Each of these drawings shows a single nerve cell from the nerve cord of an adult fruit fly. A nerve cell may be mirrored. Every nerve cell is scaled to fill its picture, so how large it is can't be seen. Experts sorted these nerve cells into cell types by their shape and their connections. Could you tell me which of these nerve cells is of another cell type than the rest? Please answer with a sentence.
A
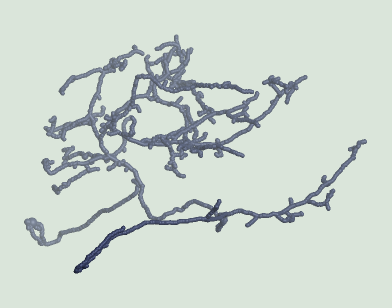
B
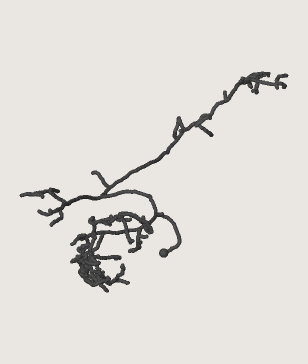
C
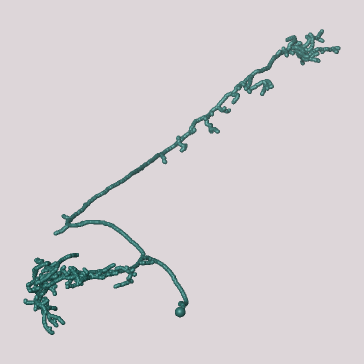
The nerve cell in picture A is of another cell type than the rest.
